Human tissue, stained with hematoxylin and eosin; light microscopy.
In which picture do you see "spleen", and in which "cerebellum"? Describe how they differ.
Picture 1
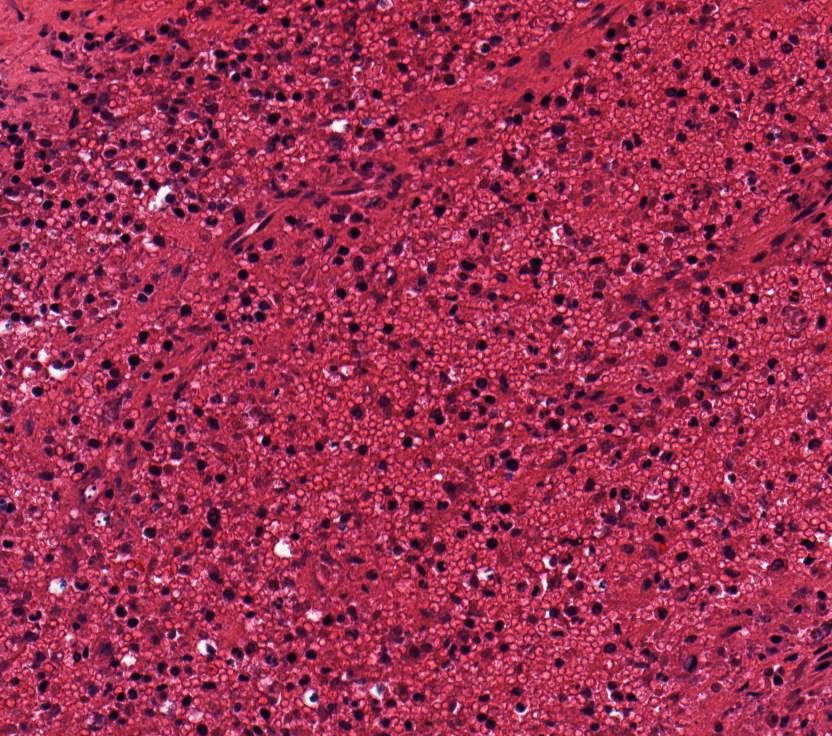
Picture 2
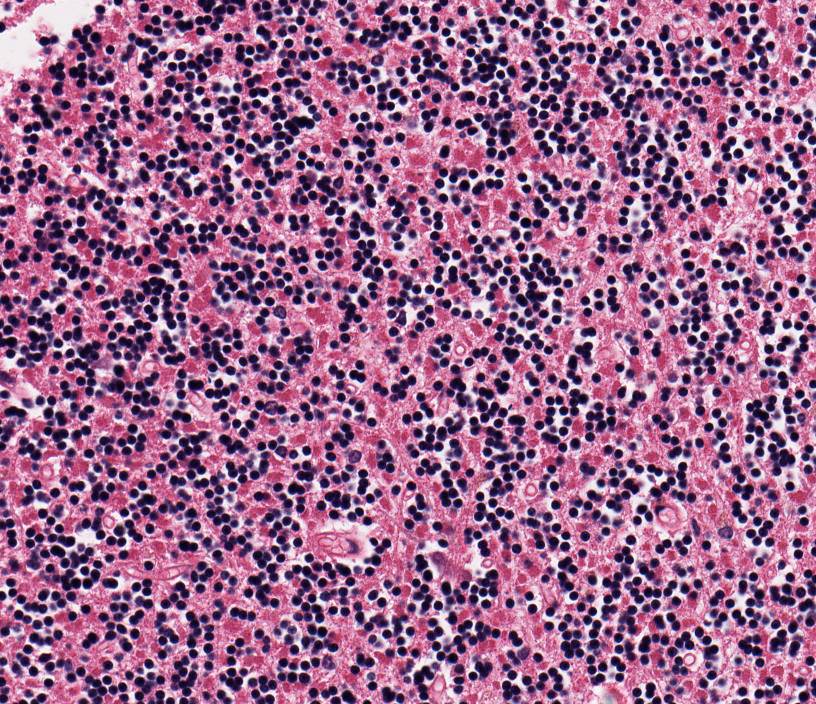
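As I read them, the spleen is picture 1 and the cerebellum picture 2. In both, small round dark nuclei spread fairly evenly over the whole field; in picture 2 they are densely packed, uniform and deeply haematoxylin-stained, with scant cytoplasm. Picture 1 is a diffuse solid sheet without glands or epithelium, its upper part crossed diagonally by pink fibrillary bands holding elongated spindle-shaped nuclei. In picture 2, irregular pink eosinophilic patches sit between the nuclei, and there are a few small thin-walled vessels with pale outlines, one in the lower middle.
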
